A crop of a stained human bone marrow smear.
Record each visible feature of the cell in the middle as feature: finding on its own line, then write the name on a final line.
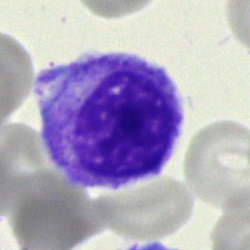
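Nucleus: off-centre toward the right, so more cytoplasm sits on the left
Outline: roughly round, the edge slightly irregular and fuzzy
Chromatin: dark purple, fine in texture rather than coarsely clumped
Vacuoles: none clearly seen in the cytoplasm
Name: this one's a myelocyte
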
